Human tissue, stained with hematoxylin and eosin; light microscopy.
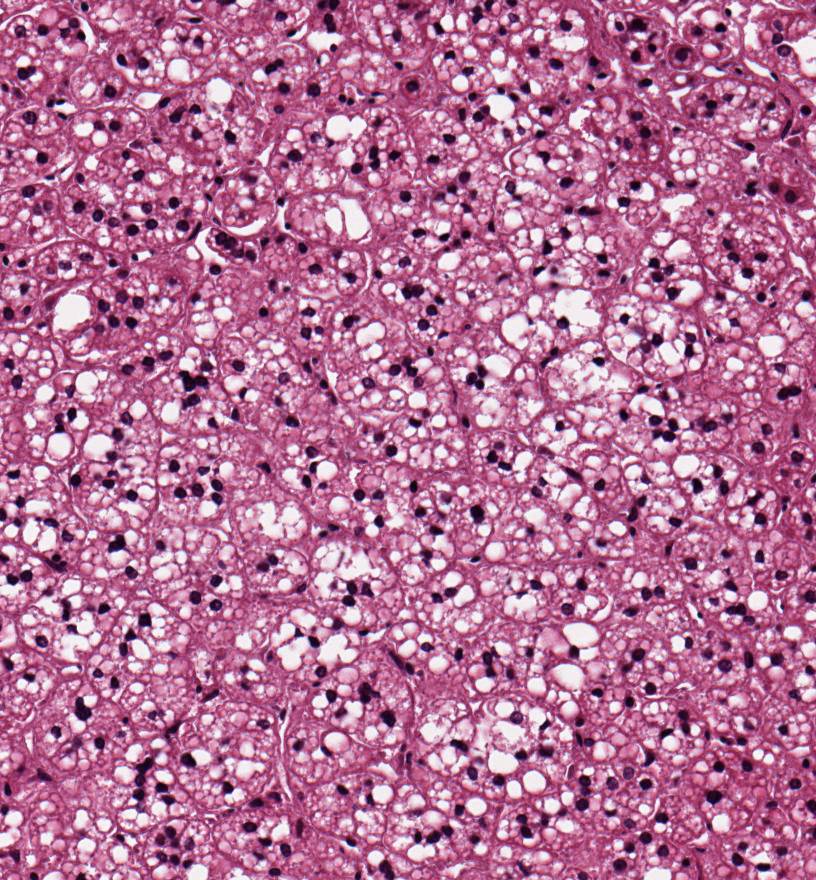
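Adrenal gland, with a bubbly look: many clear vacuoles of varying size fill nearly every cell's cytoplasm. Nuclei are small, round and darkly stained. Delicate thin partitions between the nests carry only scattered flattened nuclei, and no glandular lumina or ducts appear anywhere.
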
